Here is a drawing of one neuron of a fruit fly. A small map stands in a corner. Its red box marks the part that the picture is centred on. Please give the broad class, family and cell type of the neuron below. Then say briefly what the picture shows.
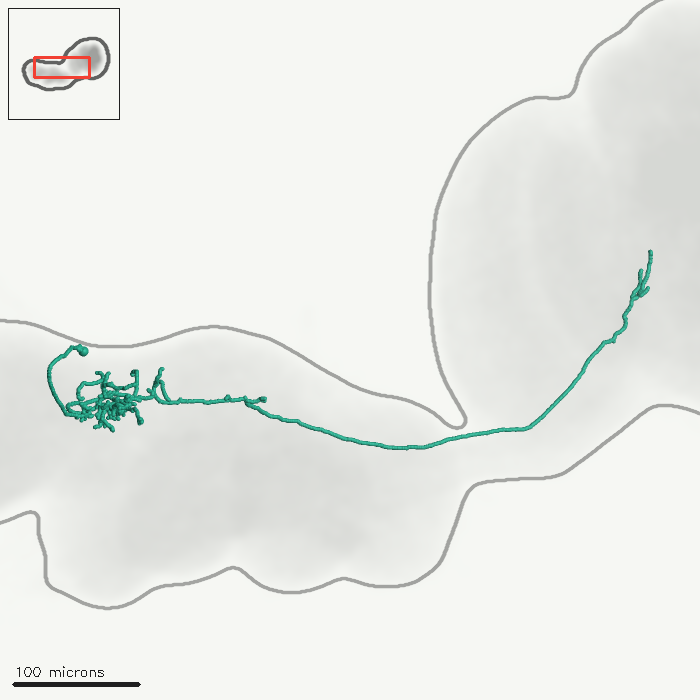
It is an ascending neuron. Its family is hemilineage 19B. Its cell type is AN19B100. Its cell body lies on the left of the picture. From left to right in the picture it spans about 500 microns.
